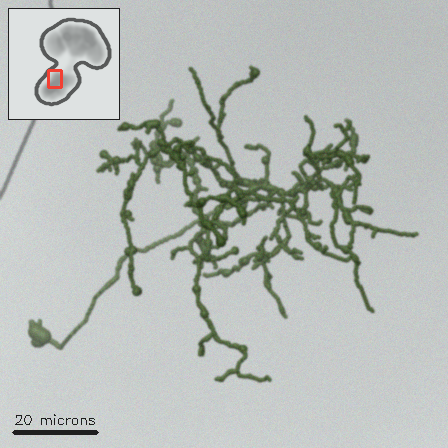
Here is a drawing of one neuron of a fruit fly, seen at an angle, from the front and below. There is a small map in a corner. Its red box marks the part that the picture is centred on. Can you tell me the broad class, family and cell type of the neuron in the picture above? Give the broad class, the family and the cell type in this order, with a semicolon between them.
nerve-cord intrinsic neuron; hemilineage 21A; IN21A042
